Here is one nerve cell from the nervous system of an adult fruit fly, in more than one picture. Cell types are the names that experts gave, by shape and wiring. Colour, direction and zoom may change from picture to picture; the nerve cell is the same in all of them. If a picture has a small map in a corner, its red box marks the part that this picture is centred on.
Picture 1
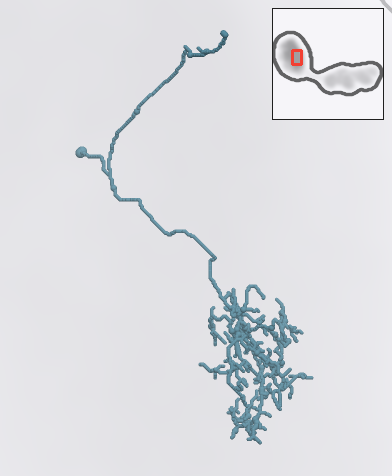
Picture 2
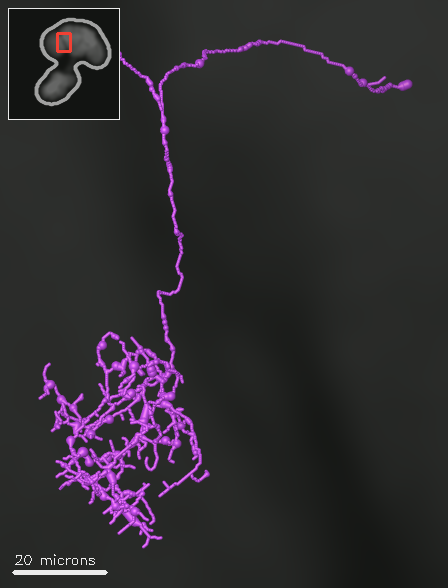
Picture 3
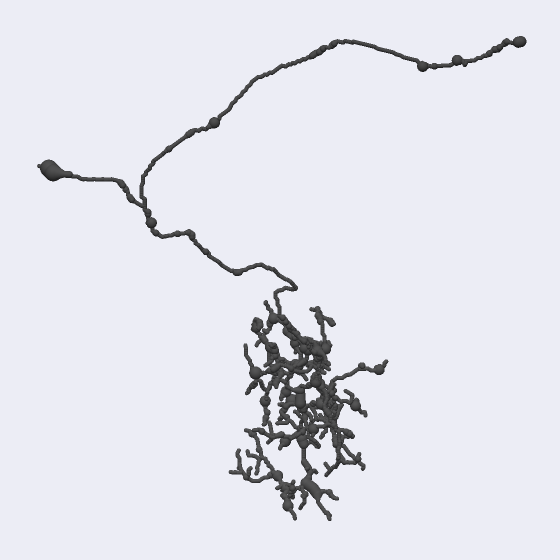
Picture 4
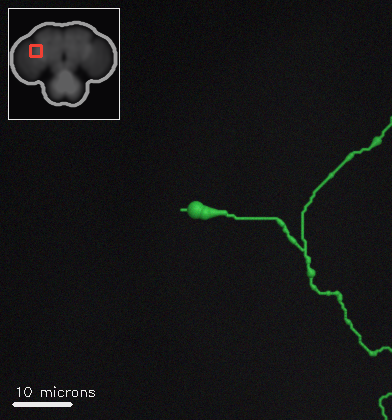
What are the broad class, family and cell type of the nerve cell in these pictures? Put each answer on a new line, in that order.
visual projection neuron
LC
LC20a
